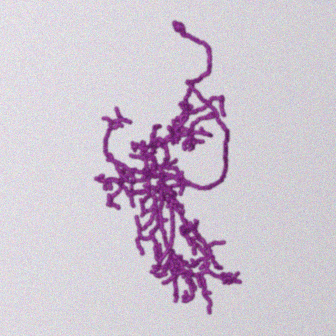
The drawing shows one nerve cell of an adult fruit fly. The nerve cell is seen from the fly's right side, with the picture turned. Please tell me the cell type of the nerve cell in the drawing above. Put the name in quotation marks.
"CB3221"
